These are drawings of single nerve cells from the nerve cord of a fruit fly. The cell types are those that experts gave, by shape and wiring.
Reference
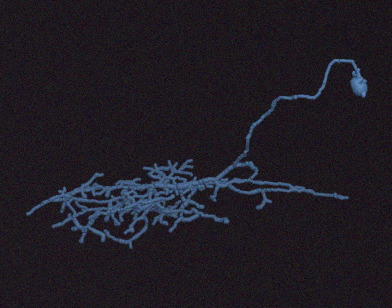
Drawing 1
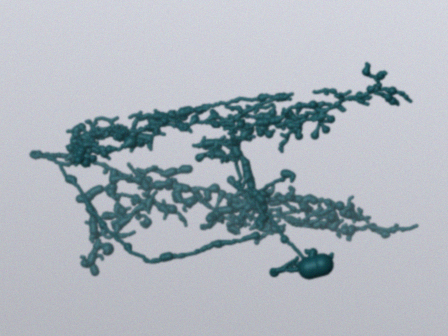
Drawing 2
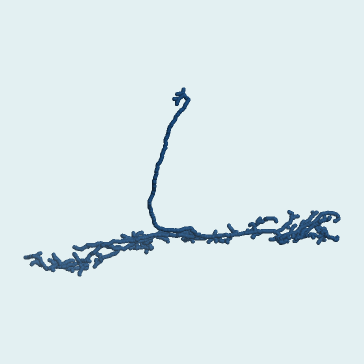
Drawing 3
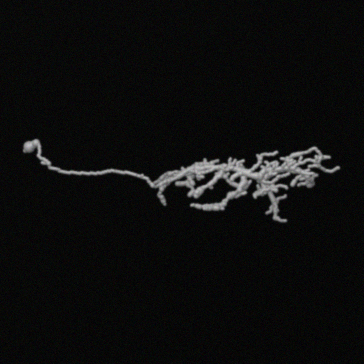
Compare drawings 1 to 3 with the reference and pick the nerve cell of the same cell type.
Drawing 3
